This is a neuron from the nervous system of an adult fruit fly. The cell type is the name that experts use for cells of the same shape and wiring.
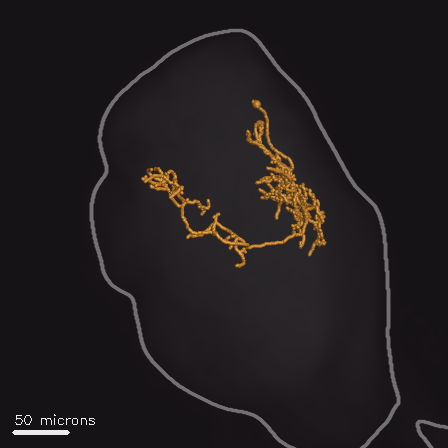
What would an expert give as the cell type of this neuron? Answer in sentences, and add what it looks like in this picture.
The cell type is IB047. This is a central-brain intrinsic neuron. The cell body is at the top of the picture. By the scale bar it is about 170 microns wide in this view.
